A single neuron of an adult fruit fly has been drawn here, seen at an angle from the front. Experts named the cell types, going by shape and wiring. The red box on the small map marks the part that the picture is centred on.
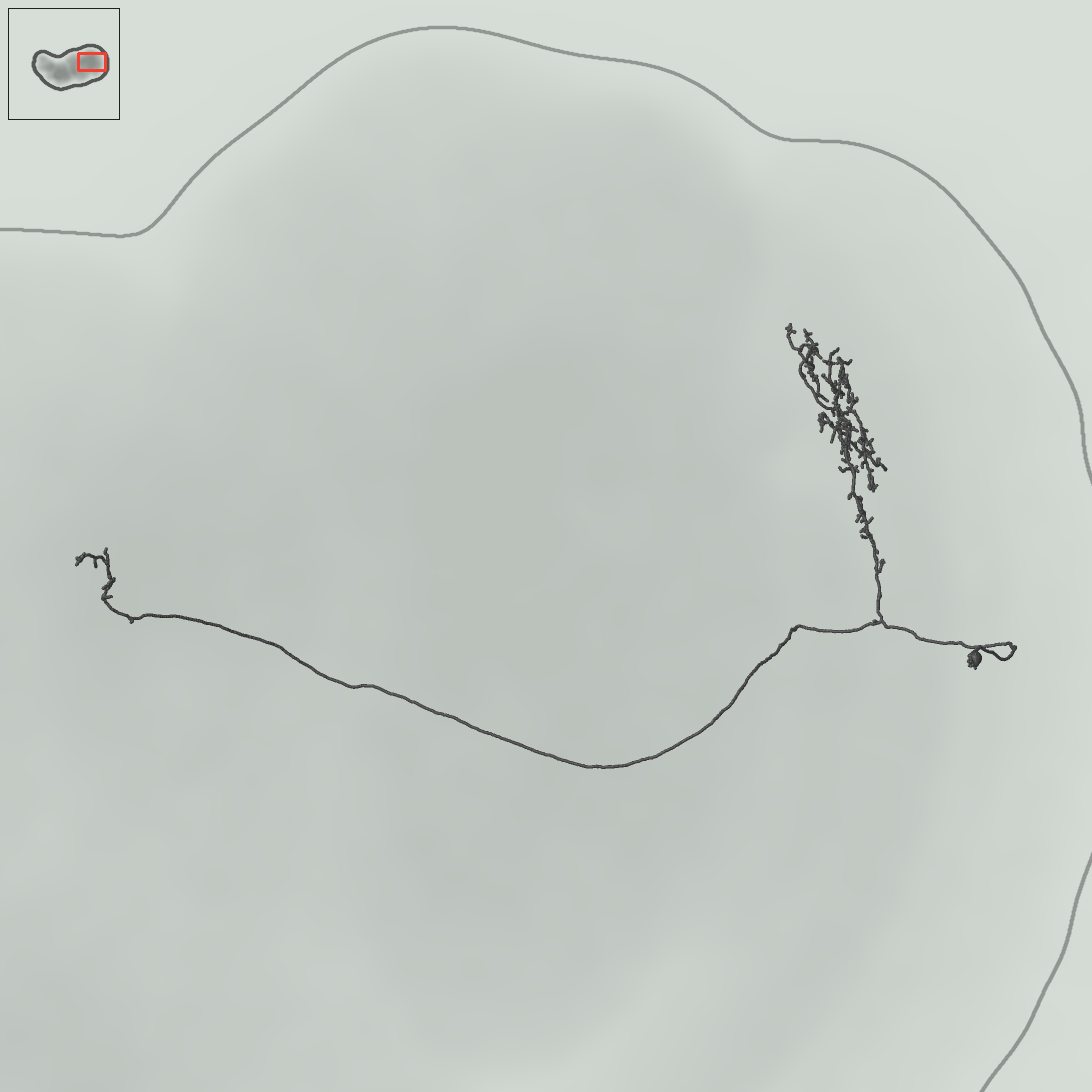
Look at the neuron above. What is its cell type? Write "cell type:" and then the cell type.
cell type: MeVP6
